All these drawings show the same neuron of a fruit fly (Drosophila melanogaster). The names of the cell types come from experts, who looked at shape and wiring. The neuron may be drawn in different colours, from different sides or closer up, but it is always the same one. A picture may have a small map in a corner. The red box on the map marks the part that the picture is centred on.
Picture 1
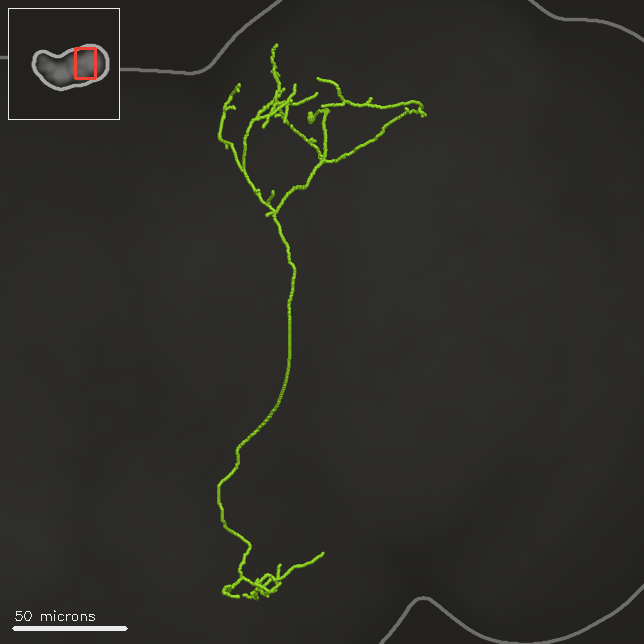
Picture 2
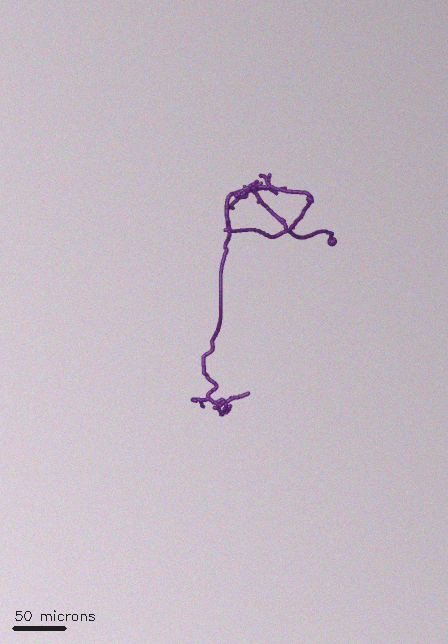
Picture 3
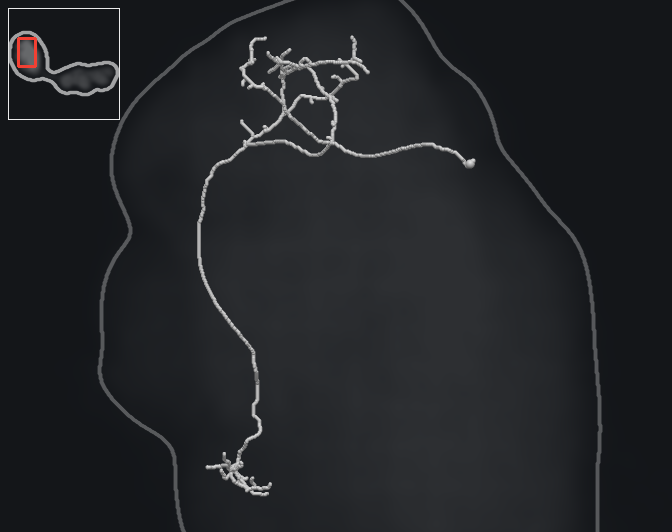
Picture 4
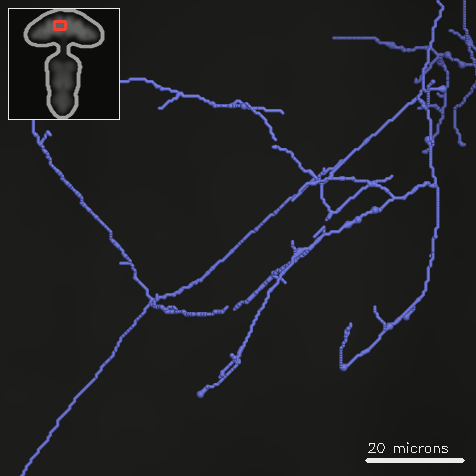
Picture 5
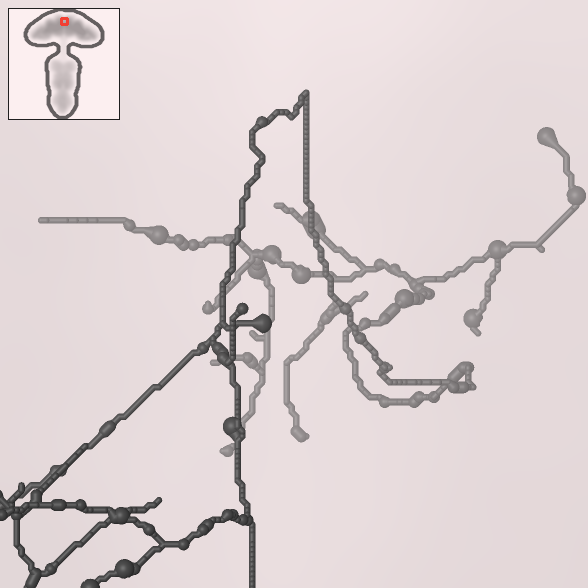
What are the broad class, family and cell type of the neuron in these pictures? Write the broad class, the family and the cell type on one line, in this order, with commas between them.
central-brain intrinsic neuron, hemilineage SMPpv2_dorsal, SMP262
